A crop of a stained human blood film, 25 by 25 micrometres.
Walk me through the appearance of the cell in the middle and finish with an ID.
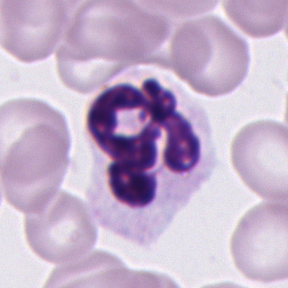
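Taking the chromatin first, it is dark purple and coarsely clumped. The cytoplasm is pale lilac-pink and free of vacuoles. Along the cell edge there are no hair-like projections. The name is segmented neutrophil.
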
